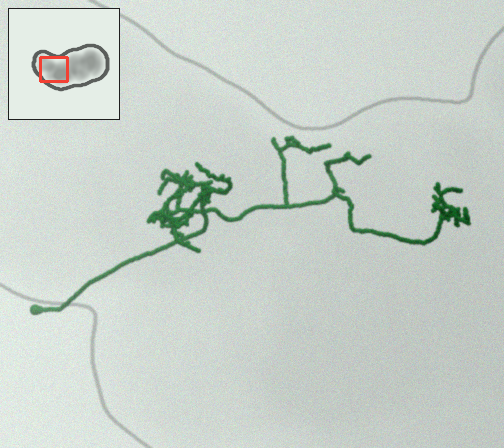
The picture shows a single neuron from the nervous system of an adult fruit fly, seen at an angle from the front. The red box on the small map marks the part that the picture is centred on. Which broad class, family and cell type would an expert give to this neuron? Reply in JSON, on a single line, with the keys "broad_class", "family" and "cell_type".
{"broad_class": "nerve-cord intrinsic neuron", "family": "hemilineage 07B", "cell_type": "IN07B079"}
